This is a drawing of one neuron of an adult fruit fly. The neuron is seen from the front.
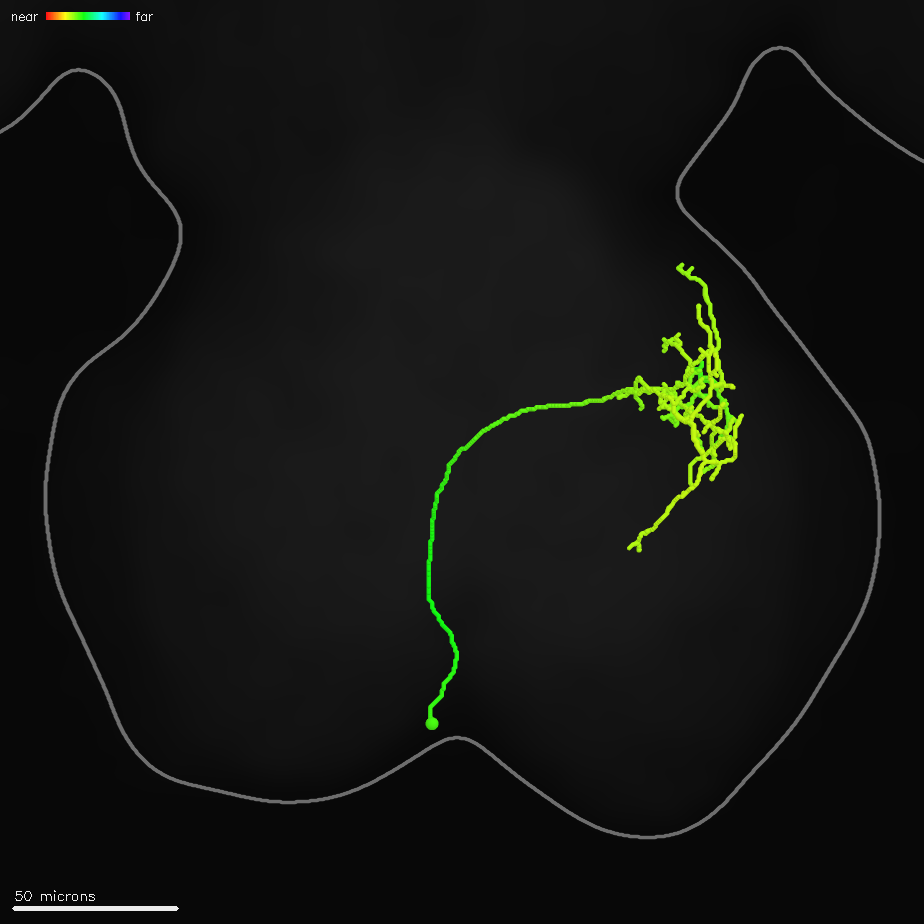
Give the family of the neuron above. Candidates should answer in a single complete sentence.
It is hemilineage 06B which is the family of the neuron.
